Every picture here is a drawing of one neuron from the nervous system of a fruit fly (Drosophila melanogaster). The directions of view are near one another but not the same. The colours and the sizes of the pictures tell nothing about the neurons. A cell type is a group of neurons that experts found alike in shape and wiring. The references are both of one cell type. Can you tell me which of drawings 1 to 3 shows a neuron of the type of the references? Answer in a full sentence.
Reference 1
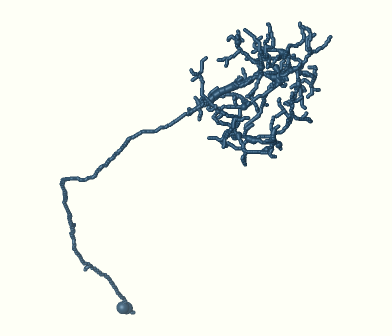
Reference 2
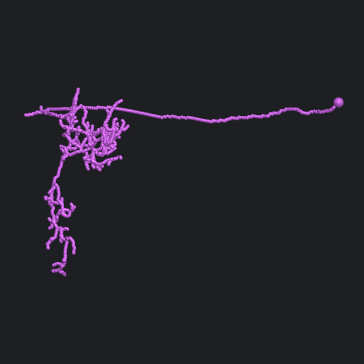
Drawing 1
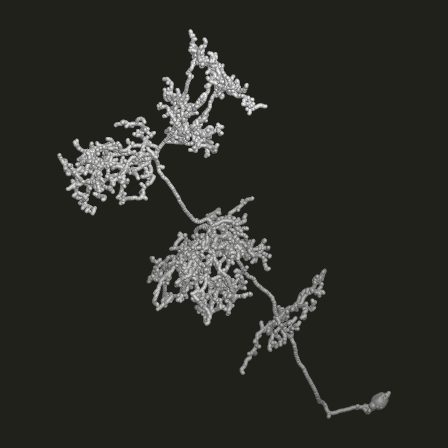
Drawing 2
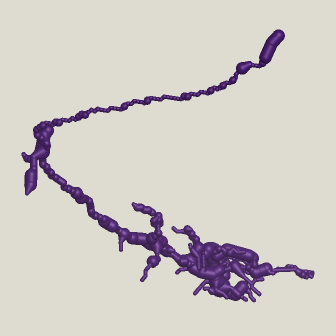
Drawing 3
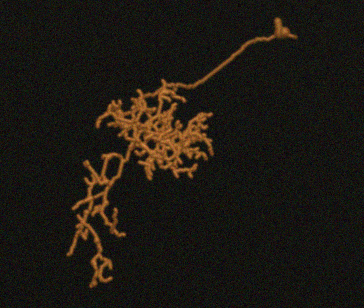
Drawing 3 shows a neuron of the same cell type.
